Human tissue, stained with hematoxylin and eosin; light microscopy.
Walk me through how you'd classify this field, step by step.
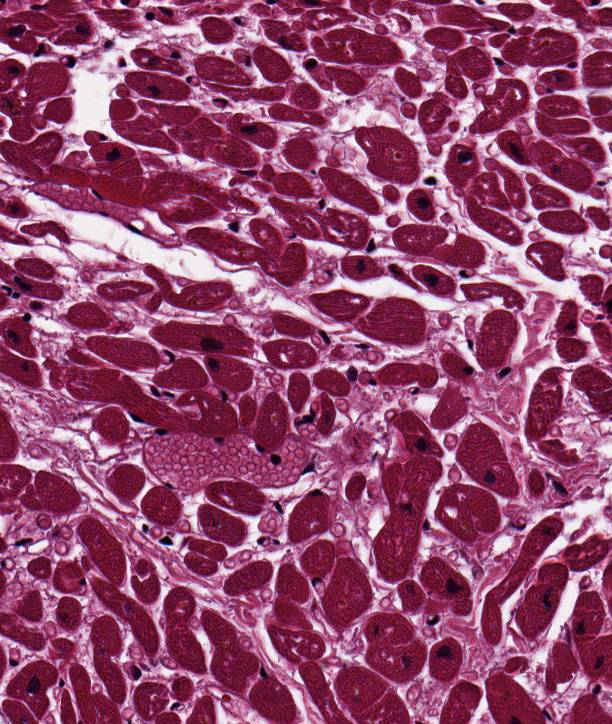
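Here the tissue is myocardium. Most fibres are cut across or obliquely, and wherever a cell profile shows a nucleus, it's a single dark one in the centre.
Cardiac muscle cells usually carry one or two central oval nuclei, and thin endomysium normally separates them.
You'll see delicate pale pink connective tissue with scattered small dark nuclei between the cells. Left of centre, notice a pale pink oval bundle of many small round profiles, much paler than the surrounding muscle.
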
